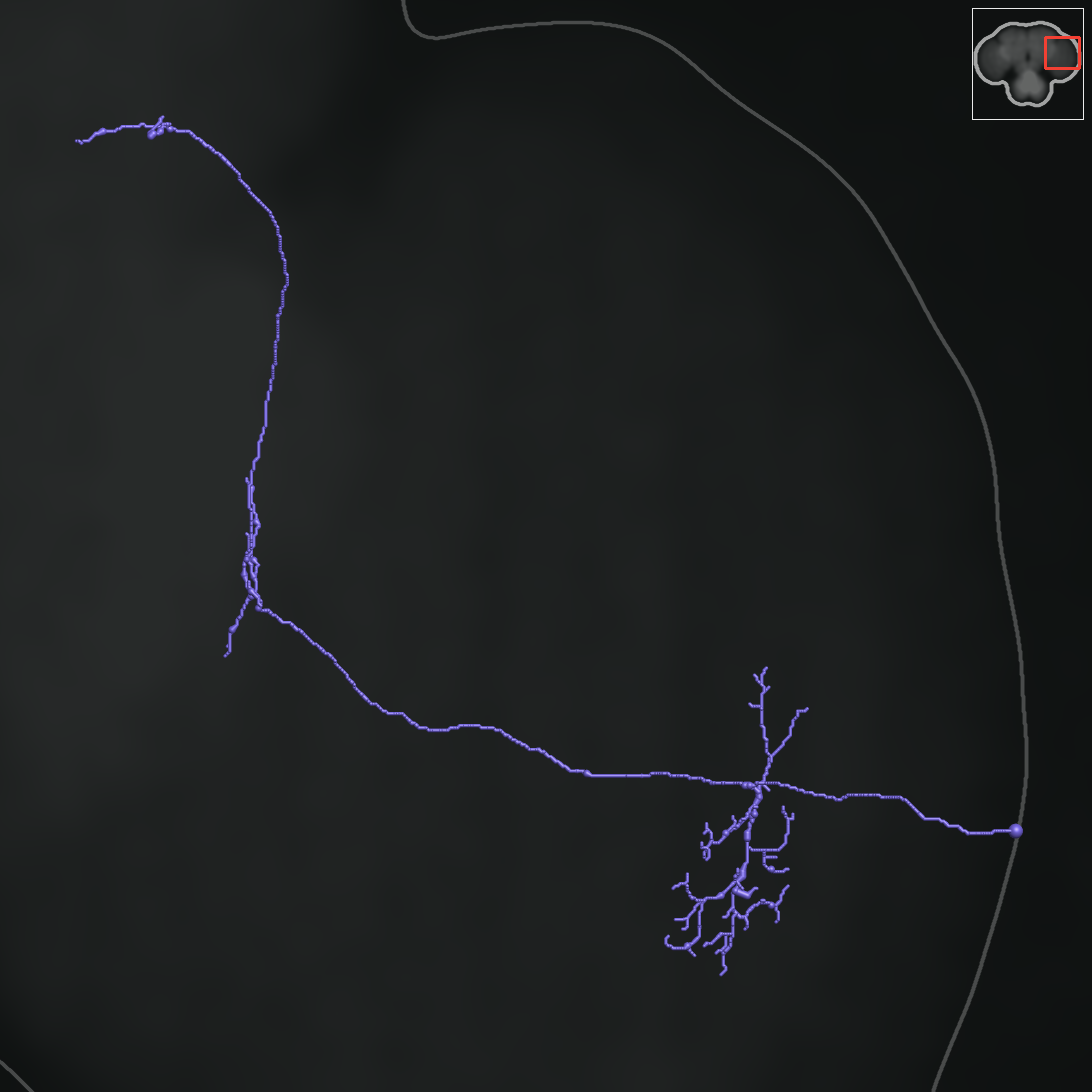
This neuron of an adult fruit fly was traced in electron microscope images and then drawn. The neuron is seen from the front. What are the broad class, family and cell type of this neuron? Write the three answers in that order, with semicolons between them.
visual projection neuron; MeTu; MeTu4b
